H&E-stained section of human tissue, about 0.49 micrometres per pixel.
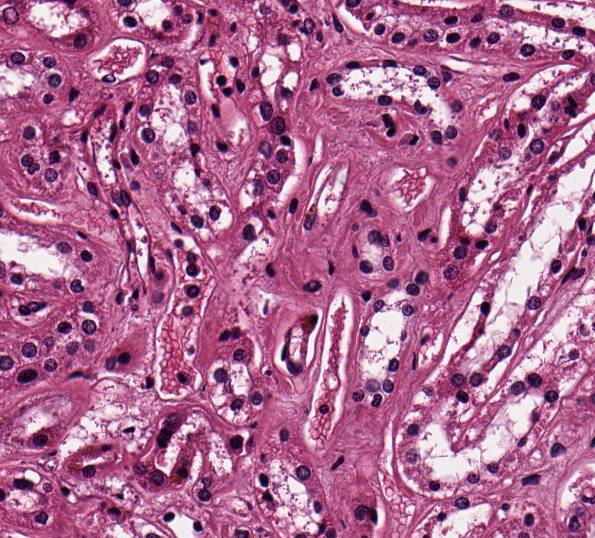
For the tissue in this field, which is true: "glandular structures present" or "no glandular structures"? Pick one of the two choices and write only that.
Glandular structures present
